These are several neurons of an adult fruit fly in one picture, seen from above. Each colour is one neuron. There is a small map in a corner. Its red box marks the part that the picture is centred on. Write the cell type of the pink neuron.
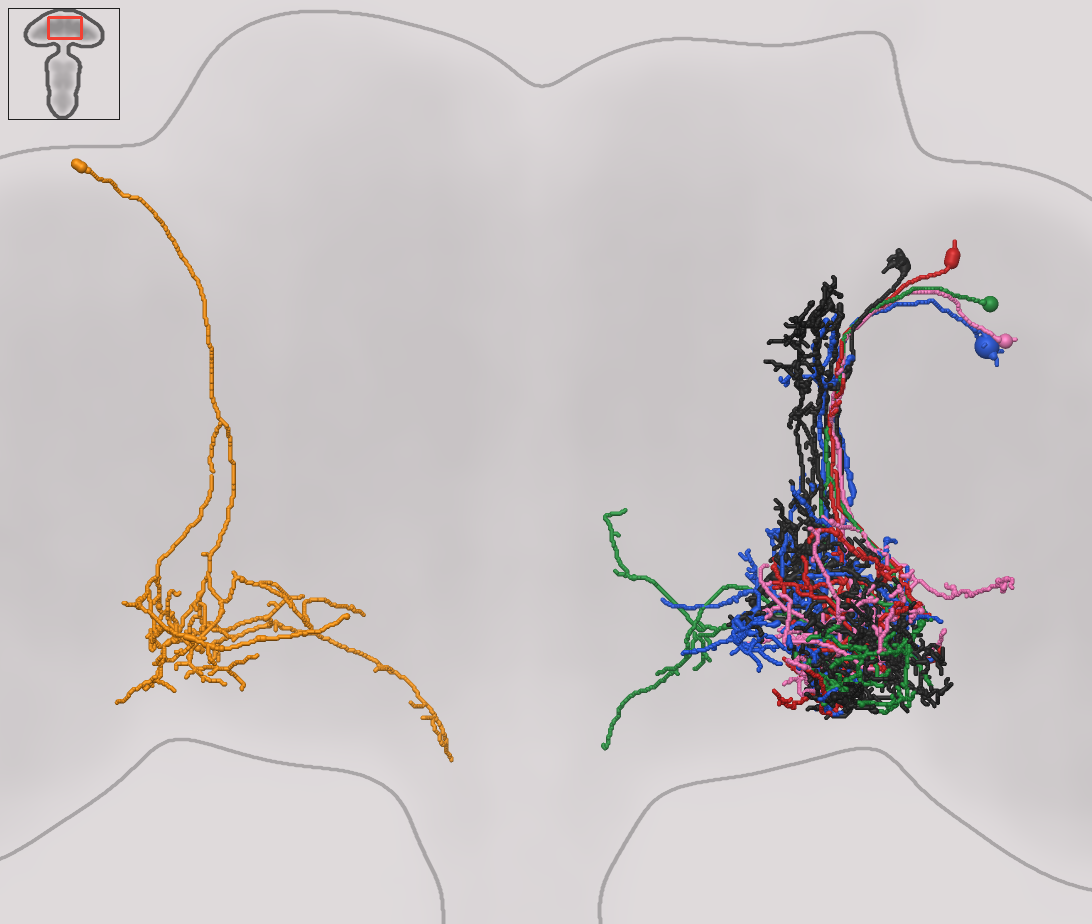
CB4181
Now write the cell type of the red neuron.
WED042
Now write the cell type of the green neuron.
CB2246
